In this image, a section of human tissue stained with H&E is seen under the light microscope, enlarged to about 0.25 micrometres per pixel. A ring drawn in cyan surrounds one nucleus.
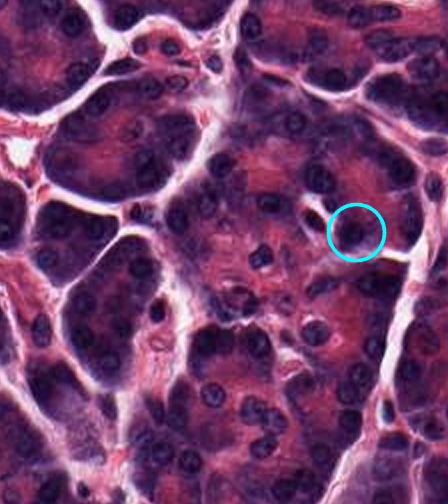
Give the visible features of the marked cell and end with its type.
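The nucleus is round, dark purple, and about the same size as the nuclei of neighbouring cells. The nucleus stains fairly evenly dark, with no clear internal detail at this scale. The nucleus is surrounded by pink-purple cytoplasm, and the cell's outline cannot be clearly separated from its neighbours. The cell sits at the edge of a packed group of similar cells, just above a thin pale strand that separates this group from the next, with a small white slit-like space close by on its upper left. The marked cell is a pancreatic acinar cell.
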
